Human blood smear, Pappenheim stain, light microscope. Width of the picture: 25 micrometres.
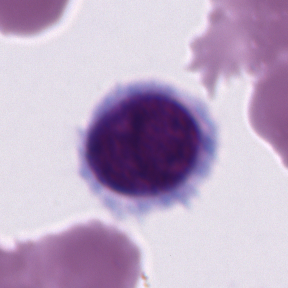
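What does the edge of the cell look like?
Many fine, short, hair-like projections of pale cytoplasm stick out all around the cell, which is about 12 micrometres across.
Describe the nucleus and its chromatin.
The nucleus is round to slightly oval, with no notch or lobes, and its chromatin is dark purple and dense with a faintly mottled texture.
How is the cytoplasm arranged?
It forms a narrow rim surrounding the whole nucleus, which fills about 60% of the cell's area.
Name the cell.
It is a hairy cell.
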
